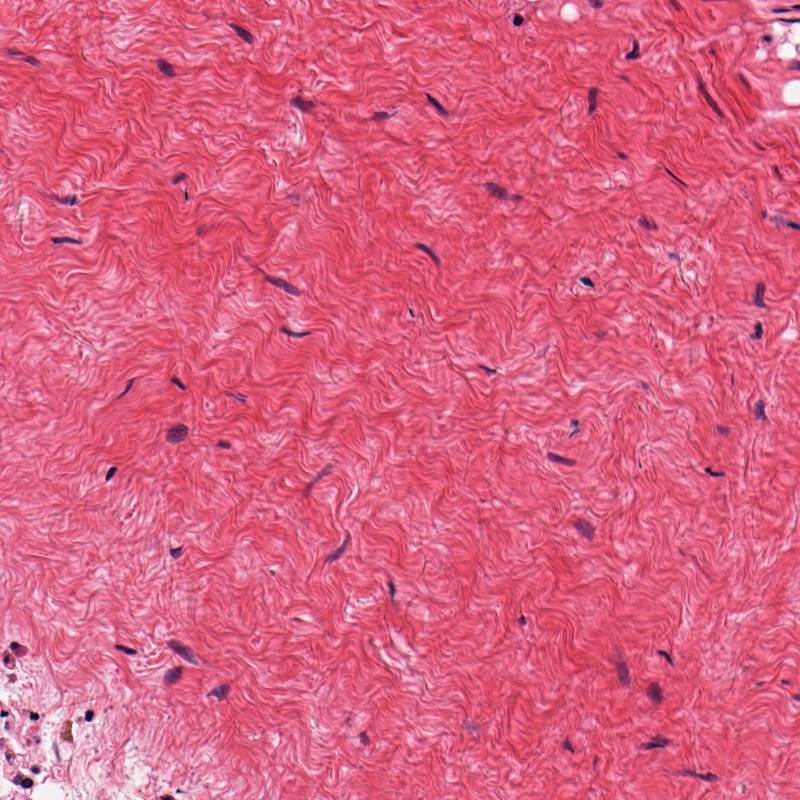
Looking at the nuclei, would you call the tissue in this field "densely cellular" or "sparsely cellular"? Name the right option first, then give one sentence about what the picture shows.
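Sparsely cellular. Cells are sparse, with widely scattered spindle-shaped fibroblast nuclei lying between the fibres.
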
